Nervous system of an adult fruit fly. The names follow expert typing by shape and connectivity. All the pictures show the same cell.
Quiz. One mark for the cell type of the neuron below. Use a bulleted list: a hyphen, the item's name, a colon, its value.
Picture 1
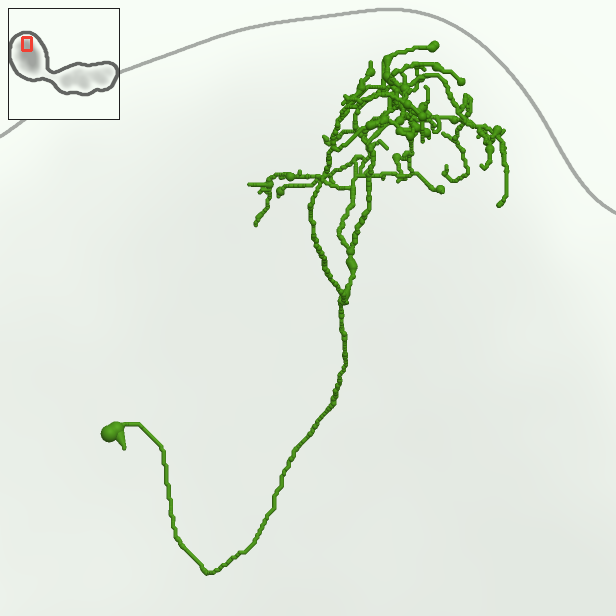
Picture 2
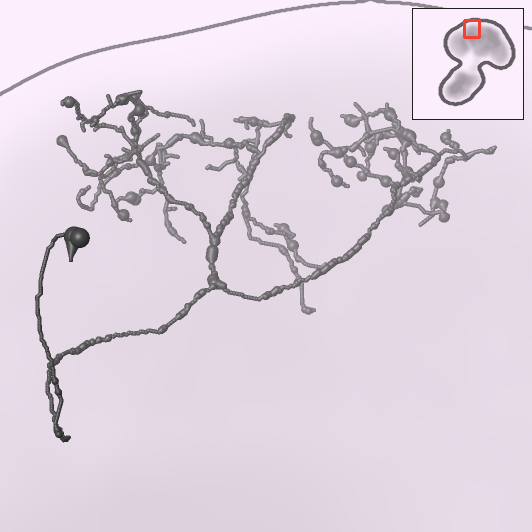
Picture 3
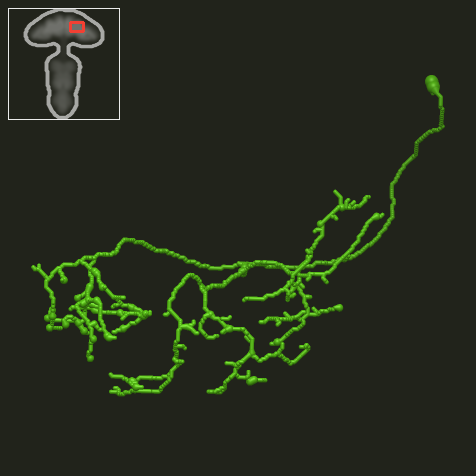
- cell type: CB2948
